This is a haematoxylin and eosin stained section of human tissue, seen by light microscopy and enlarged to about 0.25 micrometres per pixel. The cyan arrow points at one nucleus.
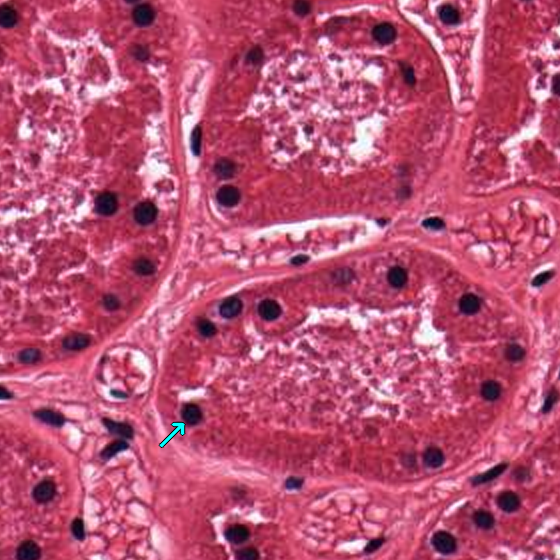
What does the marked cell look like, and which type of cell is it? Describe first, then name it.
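The nucleus is round, evenly dark, and has a smooth, sharp edge. The cytoplasm is pink and granular, with no clear line separating it from the neighbouring cells. The cell is part of a tubule wall that surrounds a lumen holding pale, ragged material, and a small vessel containing red cells lies just outside the tubule nearby. This is a proximal tubule cell.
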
